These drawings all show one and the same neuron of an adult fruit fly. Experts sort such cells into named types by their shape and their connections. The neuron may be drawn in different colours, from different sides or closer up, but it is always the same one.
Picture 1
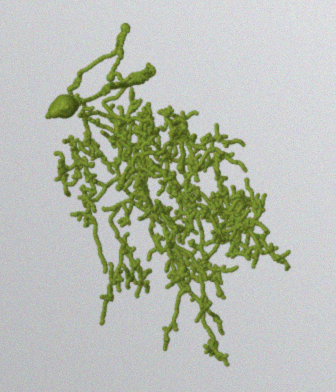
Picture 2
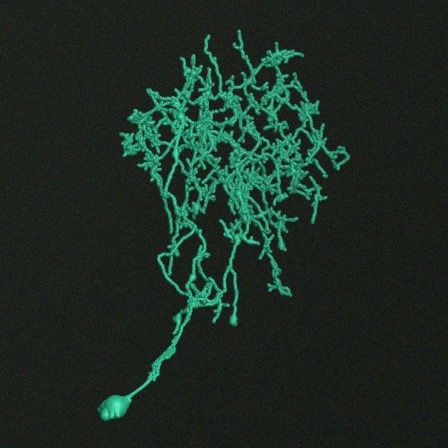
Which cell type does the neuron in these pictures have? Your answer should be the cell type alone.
Li23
